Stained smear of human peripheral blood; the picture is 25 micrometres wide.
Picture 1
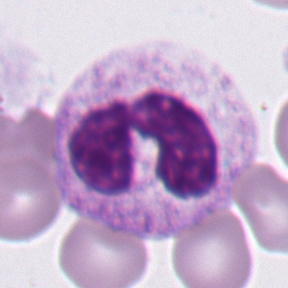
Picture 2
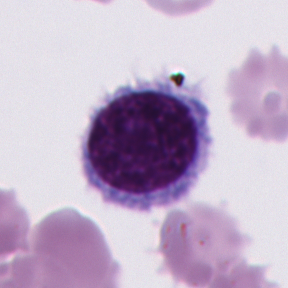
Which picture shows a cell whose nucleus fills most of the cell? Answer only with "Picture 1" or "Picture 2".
Picture 2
